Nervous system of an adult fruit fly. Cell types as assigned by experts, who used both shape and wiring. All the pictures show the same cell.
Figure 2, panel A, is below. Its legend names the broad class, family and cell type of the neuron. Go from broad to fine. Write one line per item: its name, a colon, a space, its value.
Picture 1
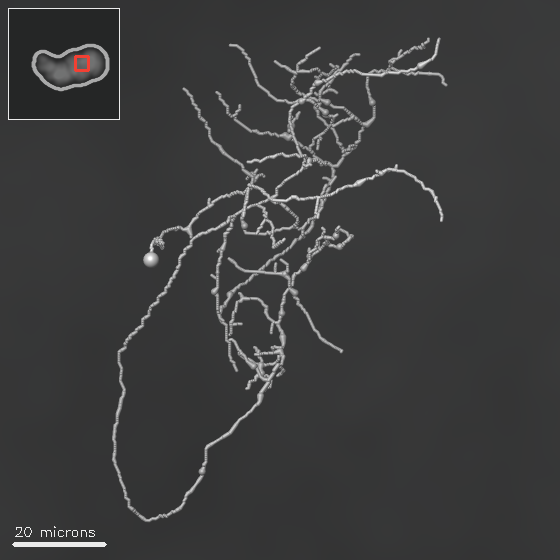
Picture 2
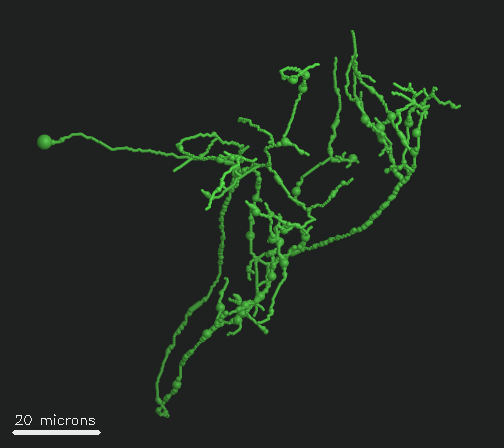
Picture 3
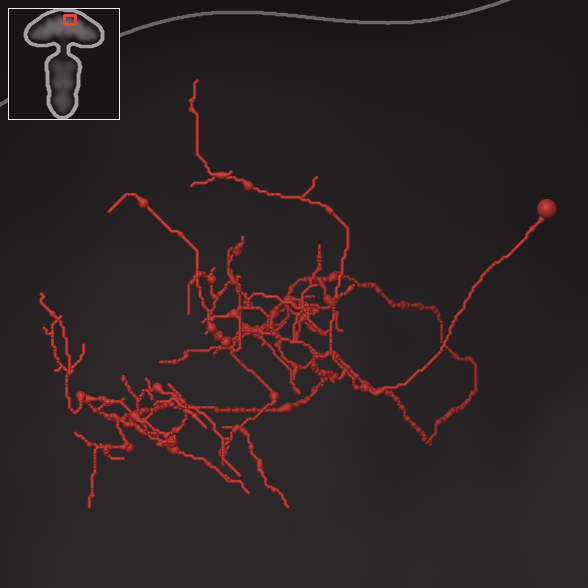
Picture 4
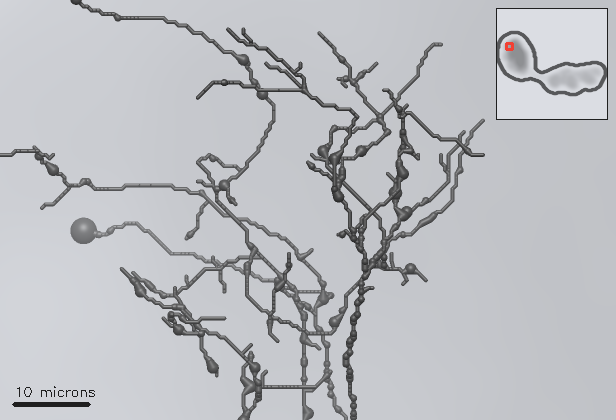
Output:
broad class: central-brain intrinsic neuron
family: hemilineage CREa2_ventral
cell type: CRE019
